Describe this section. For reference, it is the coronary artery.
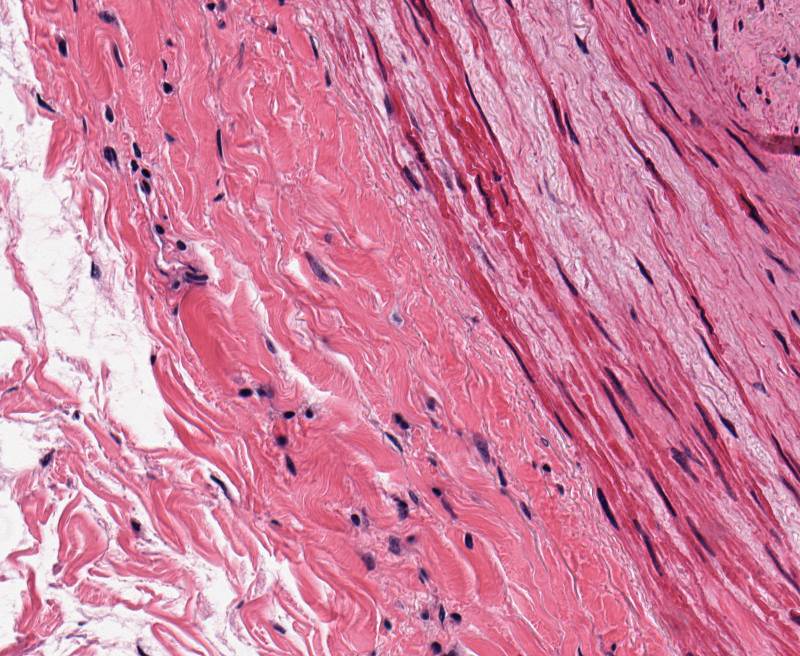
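Fibrous tissue fills the field, with loose wavy bundles left and tightly packed parallel fibres right. Right-half nuclei are elongated, spindle-shaped and parallel to the fibres. Nuclei among the central bundles are small, dark and round to oval. Some right-half fibres stain redder than central bundles.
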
